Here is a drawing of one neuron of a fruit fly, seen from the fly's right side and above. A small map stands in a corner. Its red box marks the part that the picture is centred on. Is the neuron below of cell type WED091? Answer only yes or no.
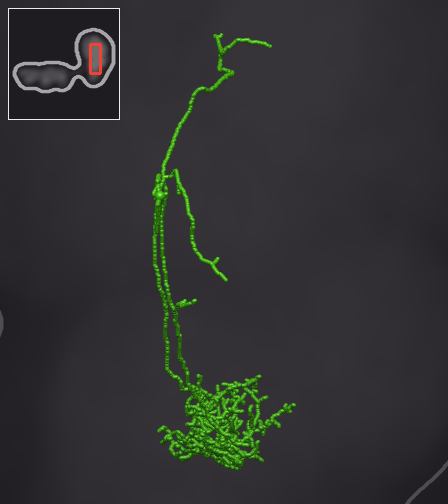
yes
